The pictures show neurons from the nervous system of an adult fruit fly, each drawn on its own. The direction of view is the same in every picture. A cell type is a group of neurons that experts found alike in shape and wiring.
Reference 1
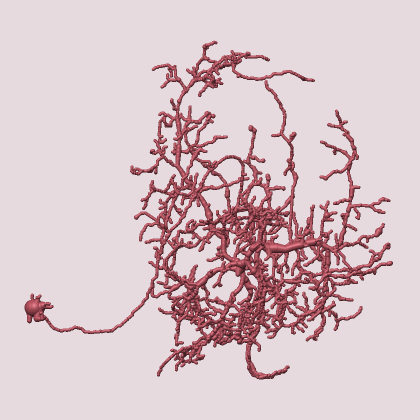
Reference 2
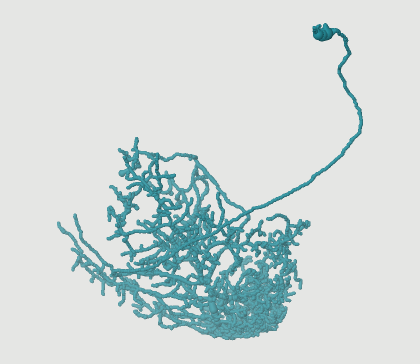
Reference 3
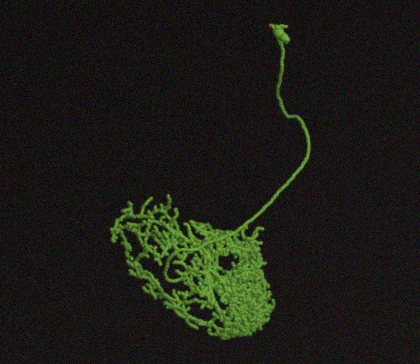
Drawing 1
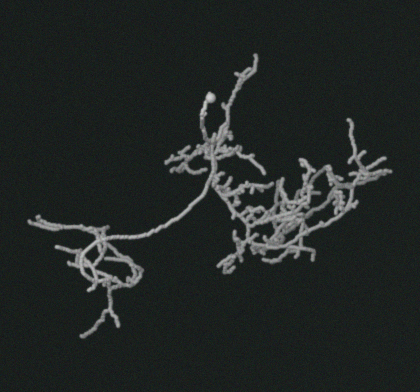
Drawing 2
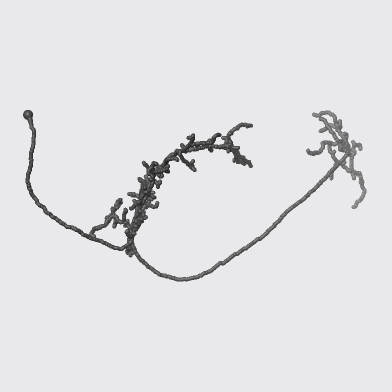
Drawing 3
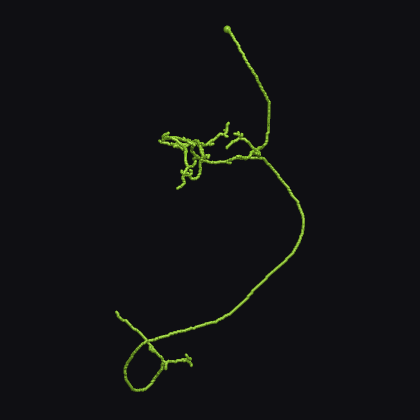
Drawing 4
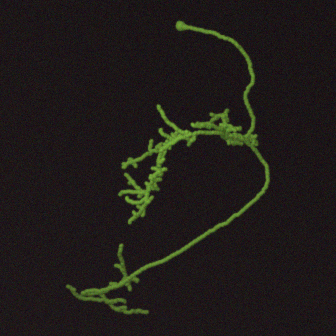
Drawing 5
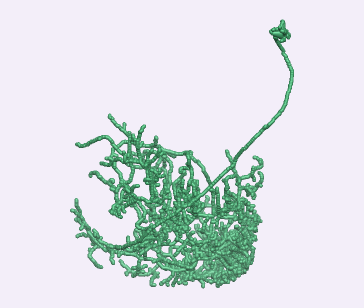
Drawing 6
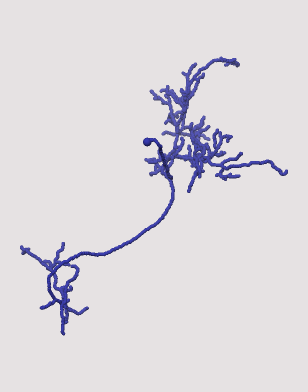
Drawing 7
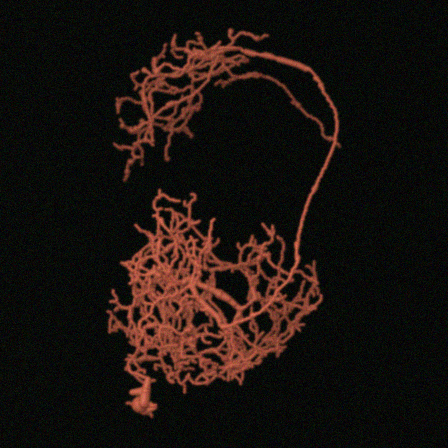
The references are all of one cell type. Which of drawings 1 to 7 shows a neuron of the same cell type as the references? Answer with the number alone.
5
